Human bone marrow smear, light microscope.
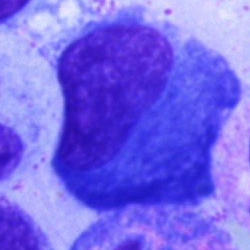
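Plasma cell, the central cell of the field. Its nucleus sits off-centre, toward the left side, and the chromatin looks mottled, with darker and paler purple patches. The cytoplasm is plentiful and stains a deep blue. On the right, the cell's edge is irregular and knobbly rather than smoothly curved.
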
